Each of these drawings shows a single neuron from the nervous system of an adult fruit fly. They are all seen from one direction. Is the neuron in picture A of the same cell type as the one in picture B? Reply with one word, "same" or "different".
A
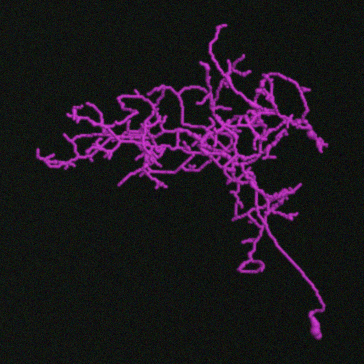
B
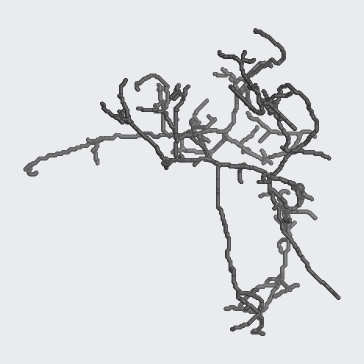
same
